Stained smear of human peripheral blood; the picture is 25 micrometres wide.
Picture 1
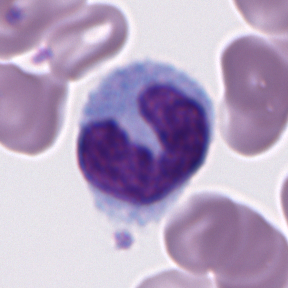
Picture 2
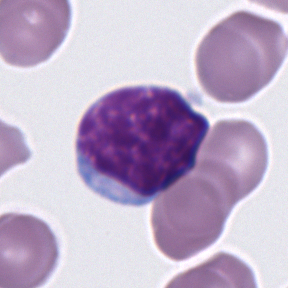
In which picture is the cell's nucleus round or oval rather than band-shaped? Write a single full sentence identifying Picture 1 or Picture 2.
In picture 2 the nucleus of the cell is a compact round or oval mass, not a band.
